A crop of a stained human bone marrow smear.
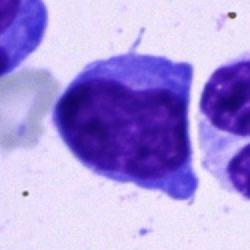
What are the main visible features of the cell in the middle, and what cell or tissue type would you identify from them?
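Begin with the outline, which is irregular: a rounded bleb bulges out at the lower right. Now move to the top edge, where a thin hair-like projection extends upward. The nucleus fills most of the cell. See that the widest band of cytoplasm lies above the nucleus. What you are looking at is a blast.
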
